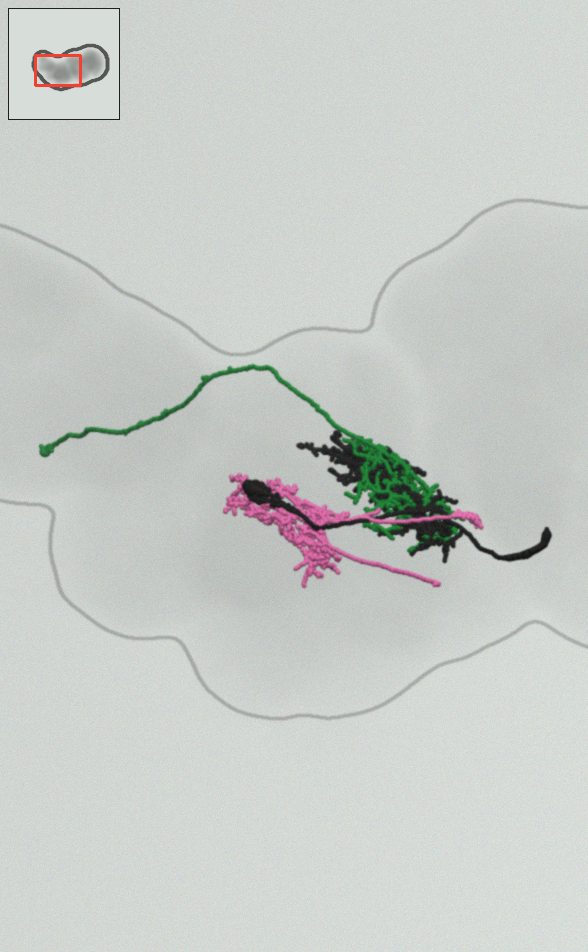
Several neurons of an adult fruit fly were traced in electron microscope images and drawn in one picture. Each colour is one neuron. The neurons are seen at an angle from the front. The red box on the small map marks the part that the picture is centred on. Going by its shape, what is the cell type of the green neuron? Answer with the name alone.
IN06B040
